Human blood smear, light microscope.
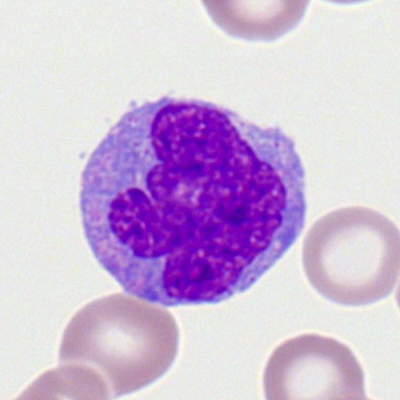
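Monocyte, the central cell: along its upper edge the outline looks slightly frayed, with small irregular bits. The nucleus is folded and lobulated, with indentations, and its purple chromatin is clumped with paler spaces between the clumps. In the cytoplasm I can make out fine, faint pinkish granules.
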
